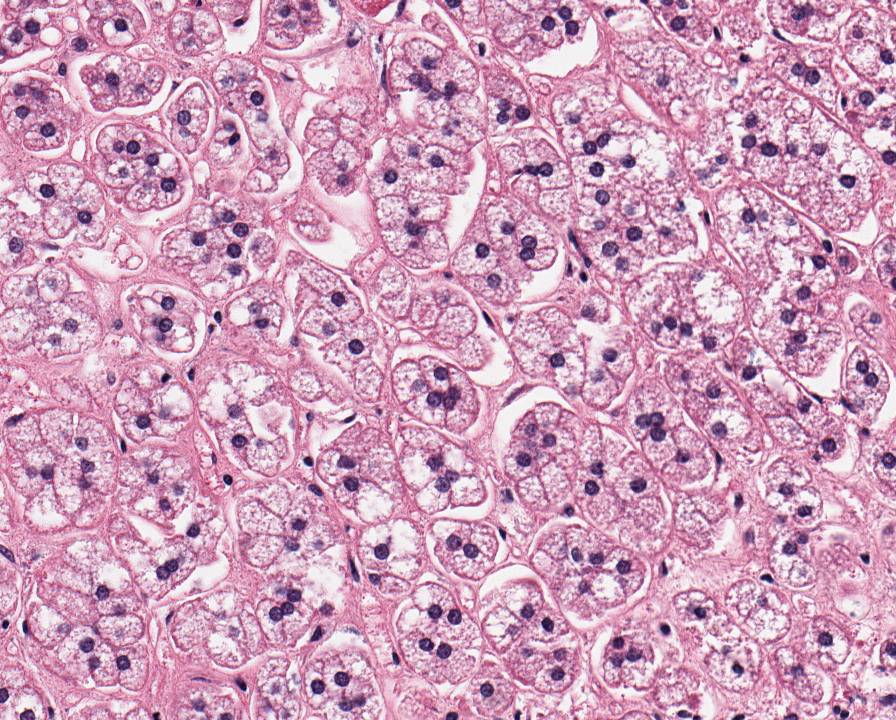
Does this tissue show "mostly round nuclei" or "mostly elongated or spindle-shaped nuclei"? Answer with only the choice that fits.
Mostly round nuclei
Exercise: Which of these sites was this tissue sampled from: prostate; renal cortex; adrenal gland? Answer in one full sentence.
The sample was taken from the adrenal gland.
